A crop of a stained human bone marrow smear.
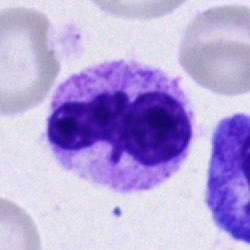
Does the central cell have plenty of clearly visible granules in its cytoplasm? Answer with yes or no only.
Yes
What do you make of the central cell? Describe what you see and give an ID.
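Look first at the middle of the nucleus: a short dark nub juts downward from it. The chromatin is dark purple and coarsely clumped, and you won't find any nucleoli. The cytoplasm holds no vacuoles. This is a segmented neutrophil.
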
